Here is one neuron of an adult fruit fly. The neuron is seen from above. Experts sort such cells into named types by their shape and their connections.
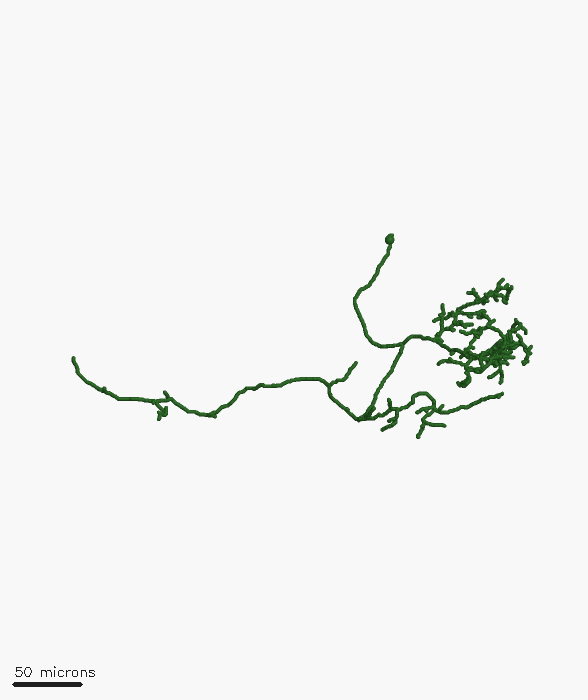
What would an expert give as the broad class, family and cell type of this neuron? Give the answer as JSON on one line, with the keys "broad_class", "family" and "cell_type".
{"broad_class": "central-brain intrinsic neuron", "family": "hemilineage LALv1_ventral", "cell_type": "AVLP459"}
